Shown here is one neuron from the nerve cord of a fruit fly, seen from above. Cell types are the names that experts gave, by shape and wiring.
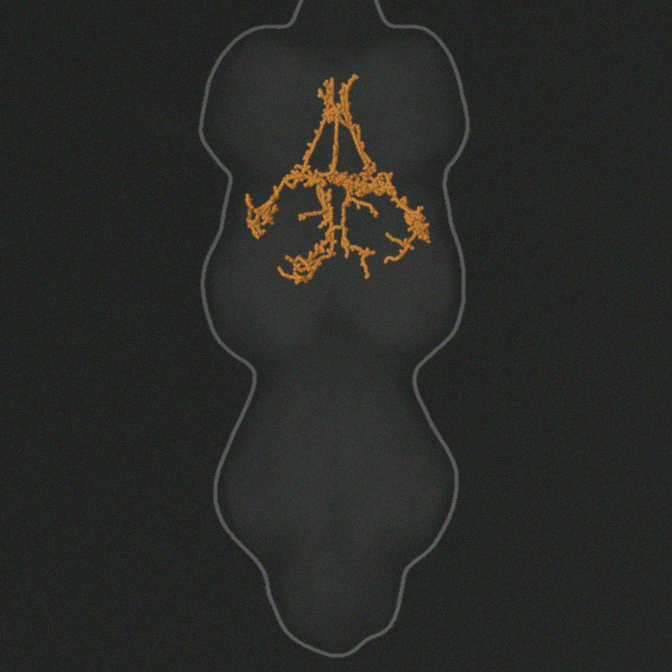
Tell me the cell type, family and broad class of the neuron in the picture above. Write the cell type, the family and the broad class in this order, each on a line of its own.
vPR6
hemilineage 12A
nerve-cord intrinsic neuron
